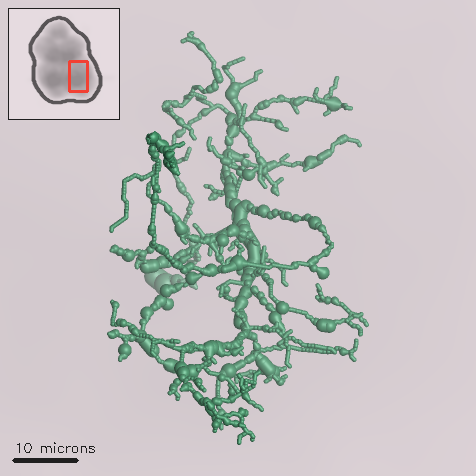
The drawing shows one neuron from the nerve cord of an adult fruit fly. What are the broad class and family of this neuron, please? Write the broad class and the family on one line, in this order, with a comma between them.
nerve-cord intrinsic neuron, hemilineage 20A.22A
